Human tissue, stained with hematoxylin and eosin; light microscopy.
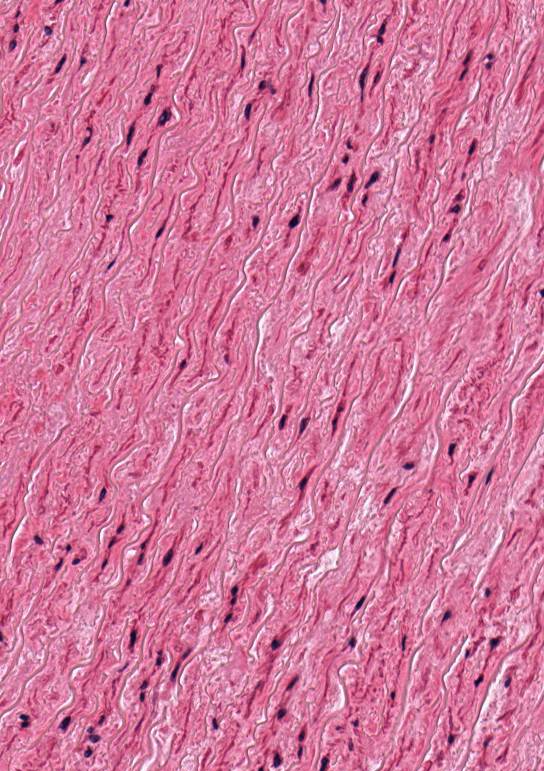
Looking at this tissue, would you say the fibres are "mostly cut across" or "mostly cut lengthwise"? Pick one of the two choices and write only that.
Mostly cut lengthwise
